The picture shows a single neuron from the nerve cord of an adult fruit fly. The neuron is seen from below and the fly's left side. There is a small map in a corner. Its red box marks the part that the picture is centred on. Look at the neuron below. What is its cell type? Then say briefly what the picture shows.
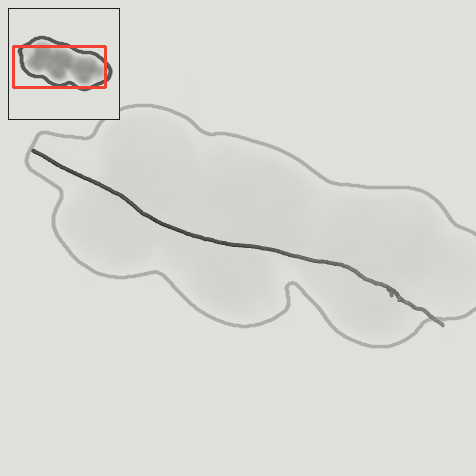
Its cell type is LgAG1. This is a sensory neuron ascending to the brain. No cell body is drawn. It has a dozen or fewer branch ends.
